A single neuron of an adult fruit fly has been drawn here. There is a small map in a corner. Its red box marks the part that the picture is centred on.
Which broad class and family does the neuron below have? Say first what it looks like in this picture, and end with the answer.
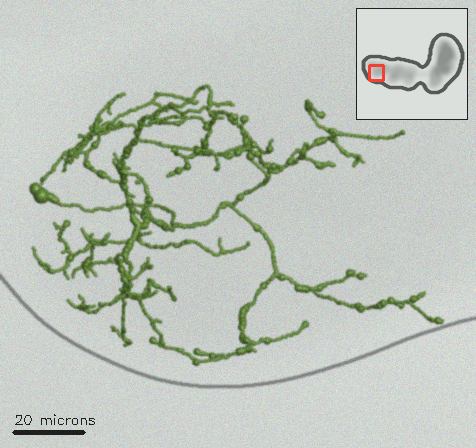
Its cell body lies on the left of the picture. By the scale bar it is about 120 microns wide in this view. Dozens of branch ends can be seen. Its broad class is nerve-cord intrinsic neuron. The family is hemilineage 01B.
